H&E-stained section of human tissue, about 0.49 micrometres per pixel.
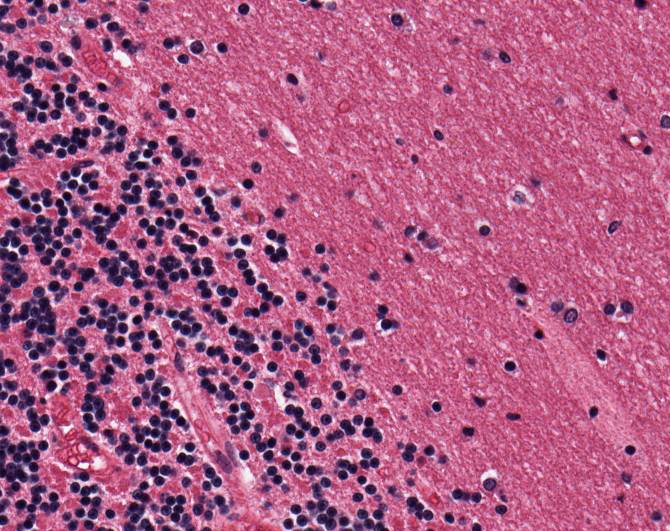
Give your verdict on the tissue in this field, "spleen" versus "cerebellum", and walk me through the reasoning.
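This is cerebellum. Check one: the lower-left zone is densely cellular, crowded with small round dark nuclei and very little visible cytoplasm. Check two: the upper-right zone is sparse, finely granular pink fibrillary material with scattered single nuclei.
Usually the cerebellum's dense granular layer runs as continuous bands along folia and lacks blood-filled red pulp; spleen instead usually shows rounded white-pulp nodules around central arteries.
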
